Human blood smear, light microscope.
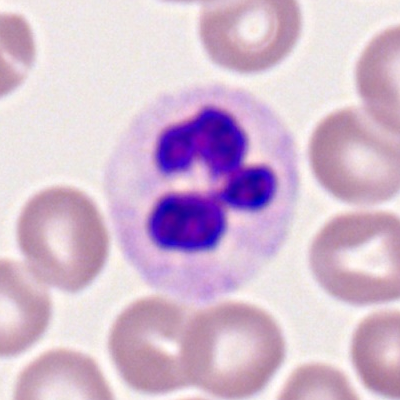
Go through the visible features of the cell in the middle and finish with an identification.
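In outline this cell is roughly round. Its nucleus is divided into three lobes, none of which shows a visible nucleolus. Fine, faint lilac granules are held in the cytoplasm. This is a segmented neutrophil.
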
